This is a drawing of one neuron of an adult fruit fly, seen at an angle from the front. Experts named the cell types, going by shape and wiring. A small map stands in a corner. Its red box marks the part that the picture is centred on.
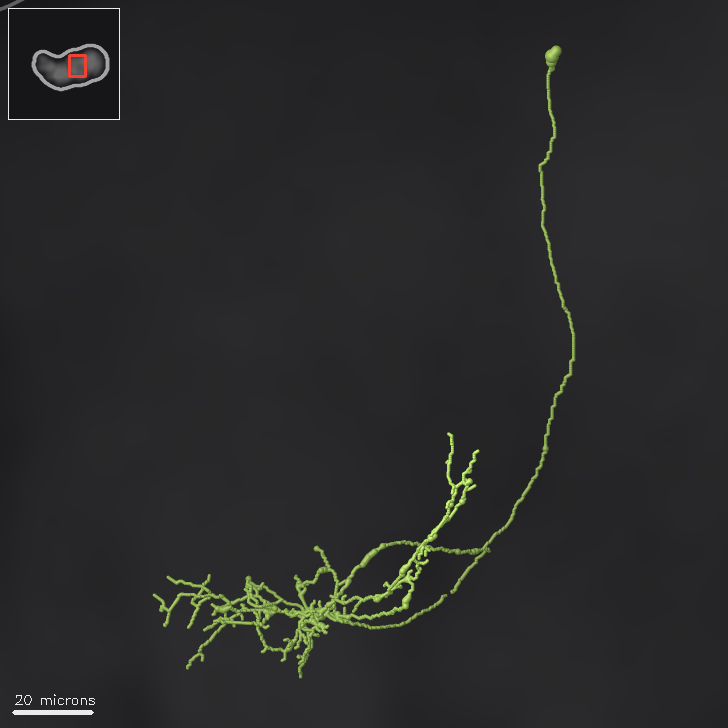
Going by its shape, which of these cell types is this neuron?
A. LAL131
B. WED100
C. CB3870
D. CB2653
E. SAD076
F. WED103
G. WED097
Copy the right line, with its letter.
G. WED097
